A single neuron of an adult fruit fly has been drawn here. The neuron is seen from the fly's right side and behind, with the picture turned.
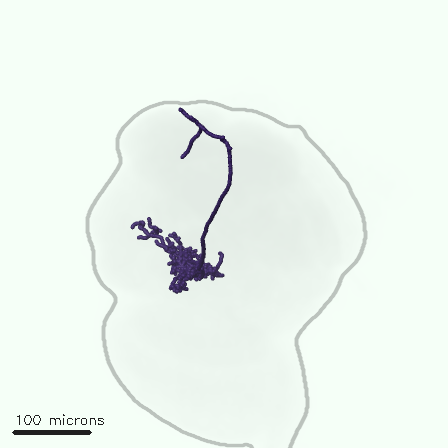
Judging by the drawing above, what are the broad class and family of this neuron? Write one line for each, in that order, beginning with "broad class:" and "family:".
broad class: central-brain intrinsic neuron
family: hemilineage VLPl&d1_lateral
